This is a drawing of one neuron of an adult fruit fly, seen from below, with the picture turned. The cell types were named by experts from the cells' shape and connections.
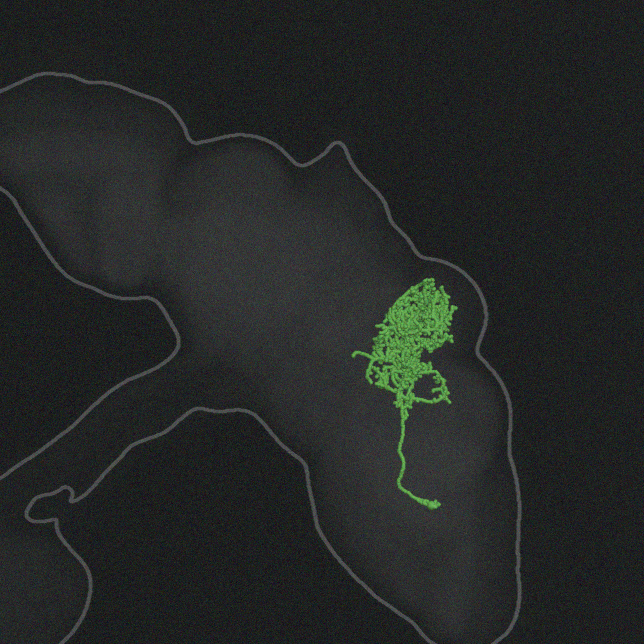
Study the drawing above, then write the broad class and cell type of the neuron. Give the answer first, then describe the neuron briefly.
This is a central-brain intrinsic neuron. It is of cell type SMP198. It lies in the brain. In this view it is taller than it is wide.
